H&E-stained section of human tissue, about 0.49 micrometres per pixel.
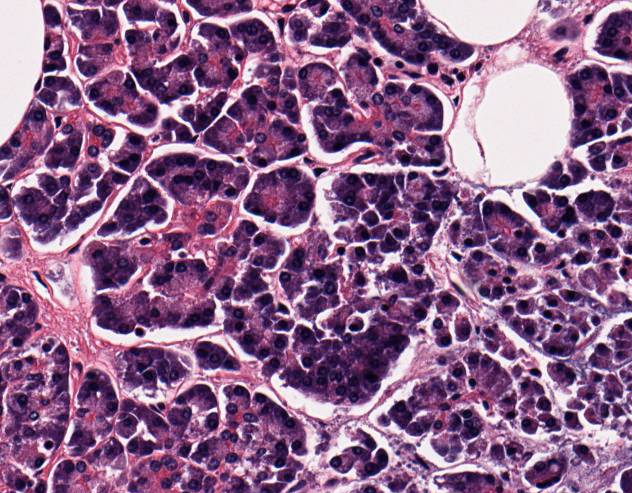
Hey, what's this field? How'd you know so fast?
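Exocrine pancreas occupies this field, its cells packed into small rounded acini whose central lumens are tiny and hard to see. The acinar cells are pyramidal, narrowing toward the centre of each acinus, and each has a single round, dark nucleus toward the outer edge of the acinus.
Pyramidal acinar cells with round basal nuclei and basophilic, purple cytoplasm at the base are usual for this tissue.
Here the cytoplasm is deeply purple and basophilic throughout most of the field.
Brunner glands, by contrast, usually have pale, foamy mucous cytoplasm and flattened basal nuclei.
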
